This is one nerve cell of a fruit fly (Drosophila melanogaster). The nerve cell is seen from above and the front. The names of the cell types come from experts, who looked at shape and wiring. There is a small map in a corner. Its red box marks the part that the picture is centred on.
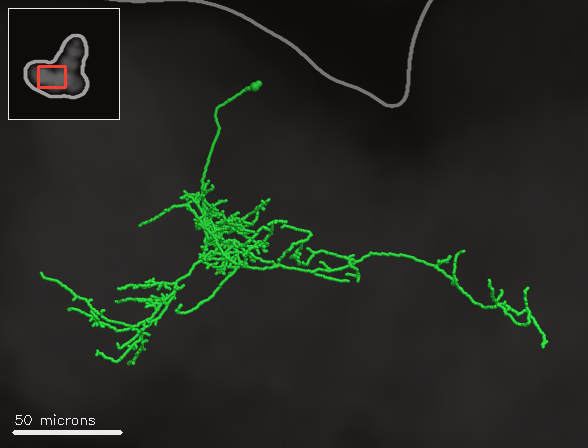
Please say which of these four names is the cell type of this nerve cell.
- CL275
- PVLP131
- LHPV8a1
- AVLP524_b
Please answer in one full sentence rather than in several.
This nerve cell represents the cell type CL275.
